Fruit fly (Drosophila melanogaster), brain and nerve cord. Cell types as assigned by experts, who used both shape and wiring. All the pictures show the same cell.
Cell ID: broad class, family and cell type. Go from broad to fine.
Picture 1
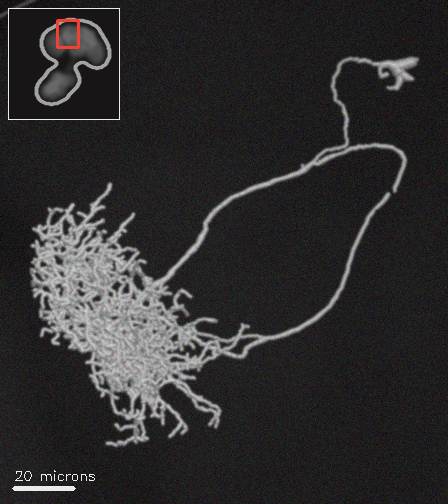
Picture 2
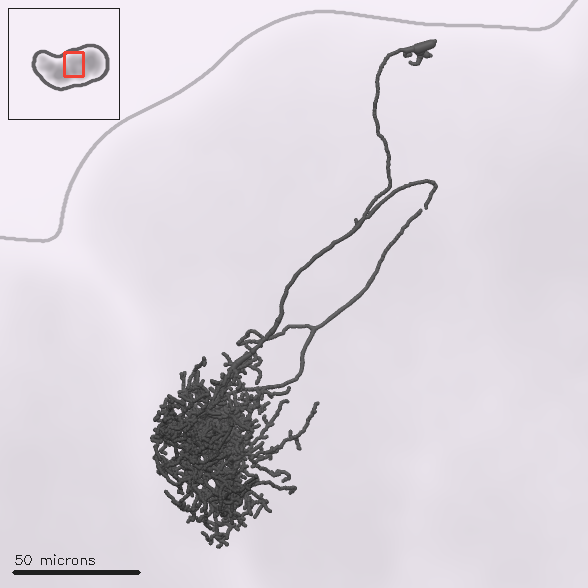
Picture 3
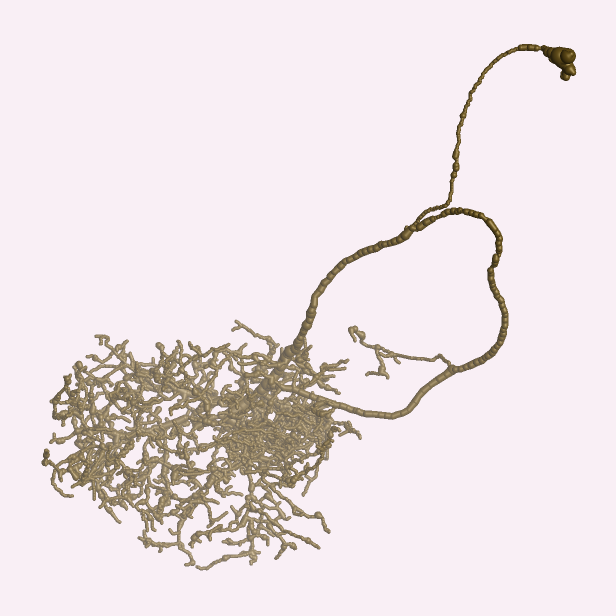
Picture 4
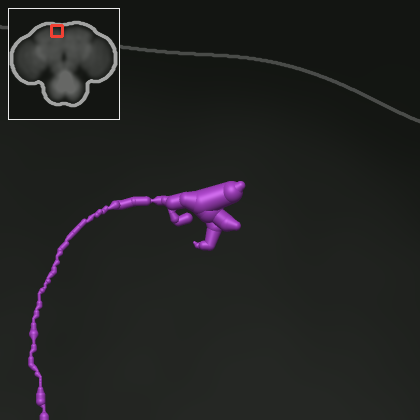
central-brain intrinsic neuron; hemilineage SMPp&v1_posterior; PVLP107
